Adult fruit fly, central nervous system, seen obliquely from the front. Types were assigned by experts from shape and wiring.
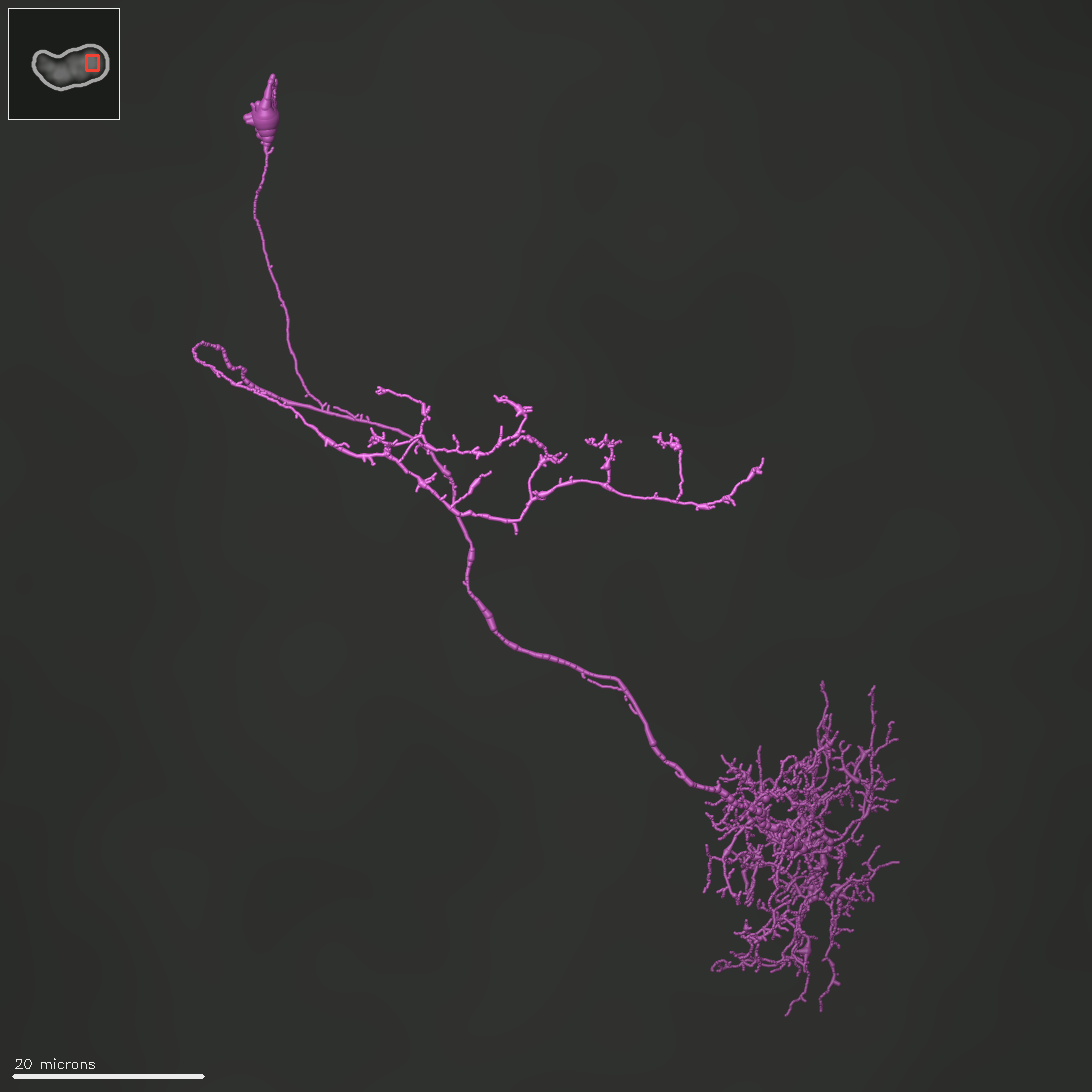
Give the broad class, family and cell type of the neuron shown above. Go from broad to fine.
visual projection neuron; hemilineage VPNp3; LC21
